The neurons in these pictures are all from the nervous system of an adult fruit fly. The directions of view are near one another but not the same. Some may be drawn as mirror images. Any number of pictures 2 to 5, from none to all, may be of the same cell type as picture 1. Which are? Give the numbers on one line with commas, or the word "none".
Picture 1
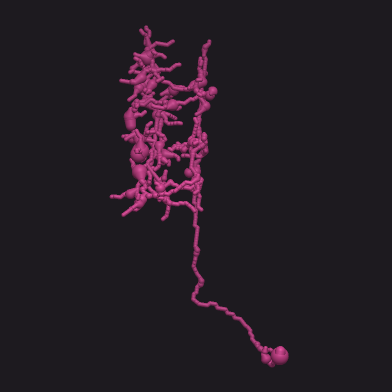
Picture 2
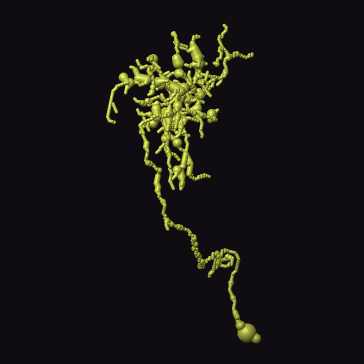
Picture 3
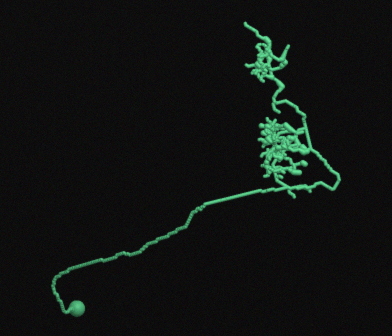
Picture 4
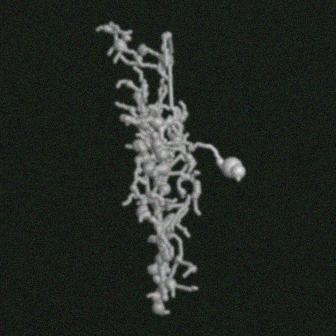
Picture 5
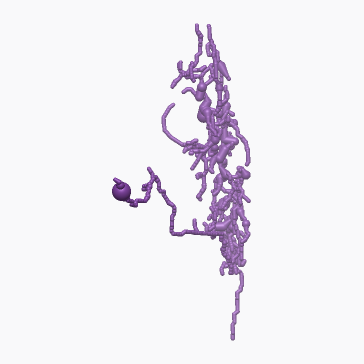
2, 4, 5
